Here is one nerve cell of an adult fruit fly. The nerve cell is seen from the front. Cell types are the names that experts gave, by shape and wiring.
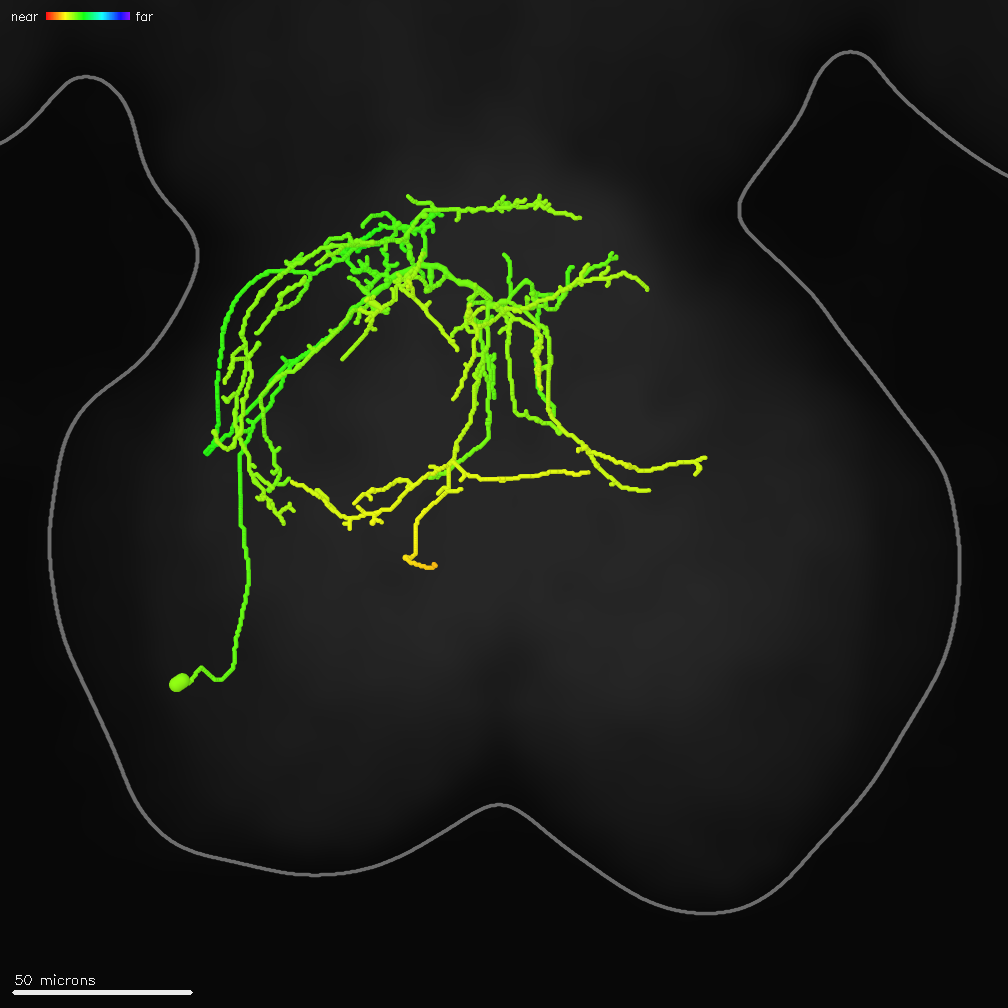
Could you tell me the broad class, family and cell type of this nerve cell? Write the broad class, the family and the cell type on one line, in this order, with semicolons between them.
nerve-cord intrinsic neuron; hemilineage 08A; vMS11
